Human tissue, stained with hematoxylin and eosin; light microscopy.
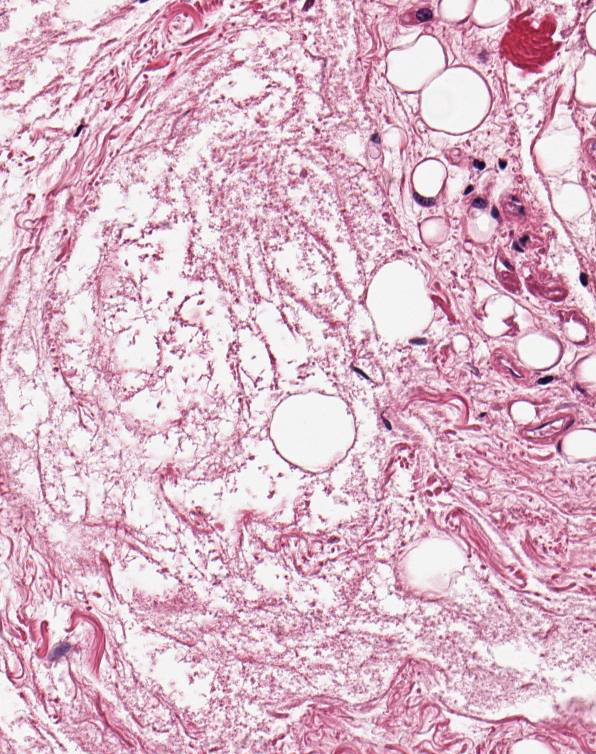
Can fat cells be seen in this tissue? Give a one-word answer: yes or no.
Yes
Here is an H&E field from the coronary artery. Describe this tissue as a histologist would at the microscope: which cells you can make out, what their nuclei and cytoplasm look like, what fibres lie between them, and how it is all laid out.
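Main feature: a large rounded zone of pale, loosely textured material occupies the left and centre of the field. Texture: fine pale pink wispy fibrils lie loosely within it, partly swirling, separated by clear spaces. Cellularity: nuclei are very sparse in this zone. Margins: wavy, brightly eosinophilic collagen bundles run along its left and lower edges.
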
